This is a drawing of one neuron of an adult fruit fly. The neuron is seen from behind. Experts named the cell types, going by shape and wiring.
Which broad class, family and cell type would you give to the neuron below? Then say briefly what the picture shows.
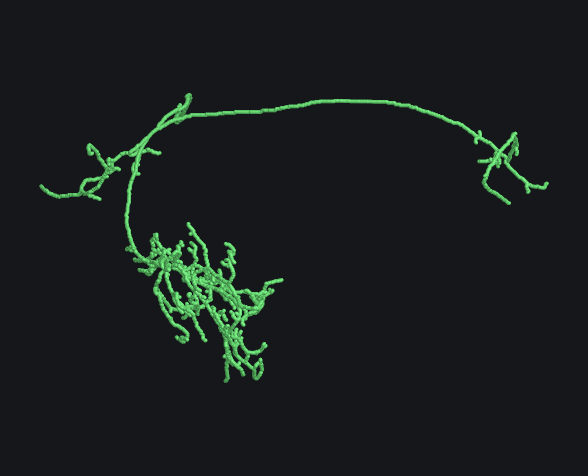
This is a visual centrifugal neuron. The family is hemilineage VLPa2. Its cell type is PVLP046. Dozens of branch ends can be seen. In this view it is wider than it is tall.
